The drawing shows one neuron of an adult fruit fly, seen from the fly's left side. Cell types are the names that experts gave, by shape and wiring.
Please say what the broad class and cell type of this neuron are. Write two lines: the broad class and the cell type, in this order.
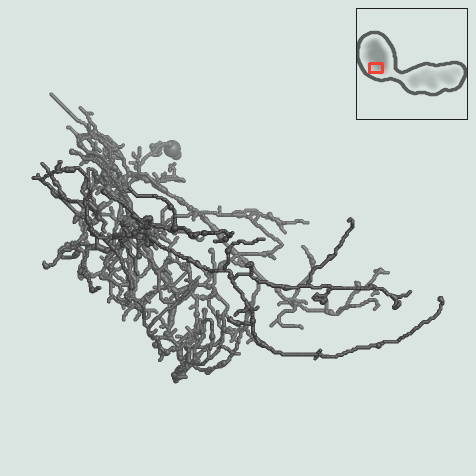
central-brain intrinsic neuron
GNG568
